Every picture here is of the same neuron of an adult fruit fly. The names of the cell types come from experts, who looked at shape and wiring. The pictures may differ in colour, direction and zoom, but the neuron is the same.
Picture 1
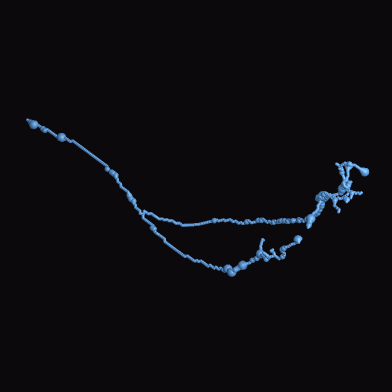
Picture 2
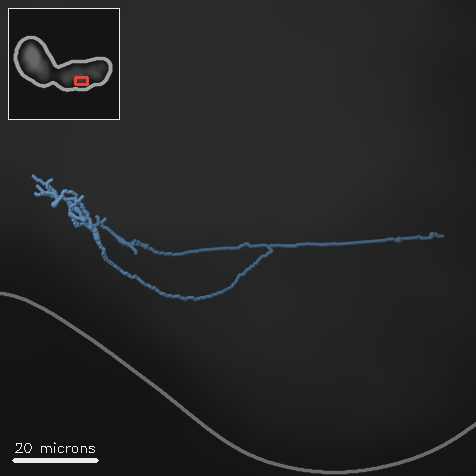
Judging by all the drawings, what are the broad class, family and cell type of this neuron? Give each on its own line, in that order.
sensory neuron entering the nerve cord
class mechanosensory tactile
SNta23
